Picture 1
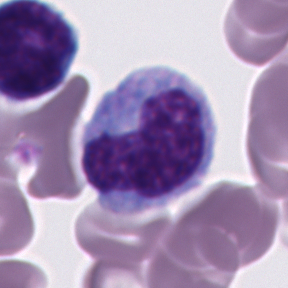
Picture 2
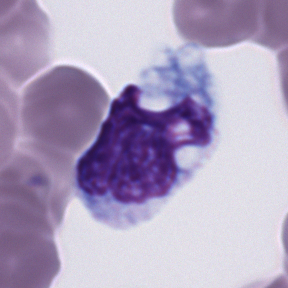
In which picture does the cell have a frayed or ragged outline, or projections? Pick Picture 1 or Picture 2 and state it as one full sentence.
In picture 2, the cell has a rough edge rather than a smooth one.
